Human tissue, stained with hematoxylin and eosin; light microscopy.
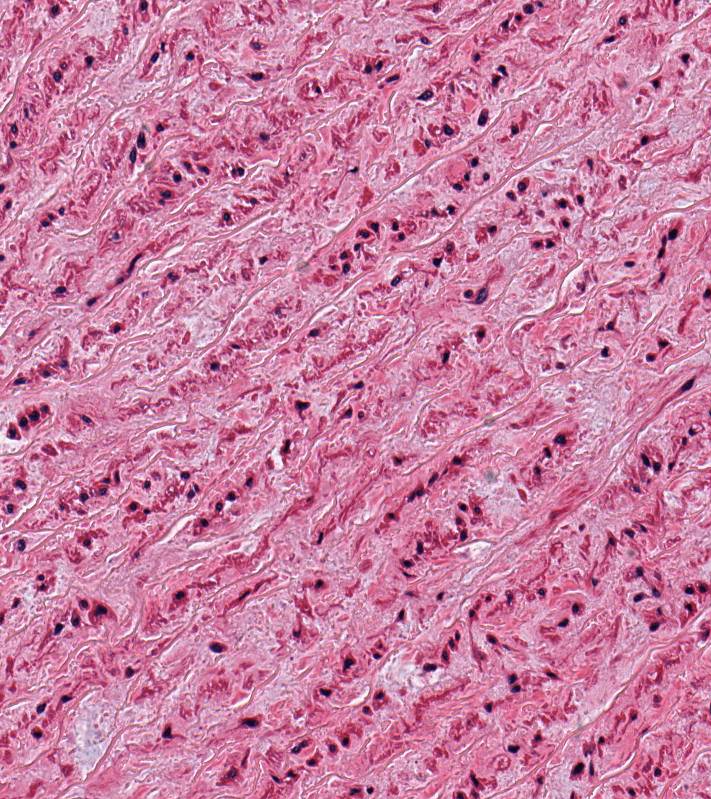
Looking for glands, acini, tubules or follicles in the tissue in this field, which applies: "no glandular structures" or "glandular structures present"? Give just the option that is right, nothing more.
No glandular structures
